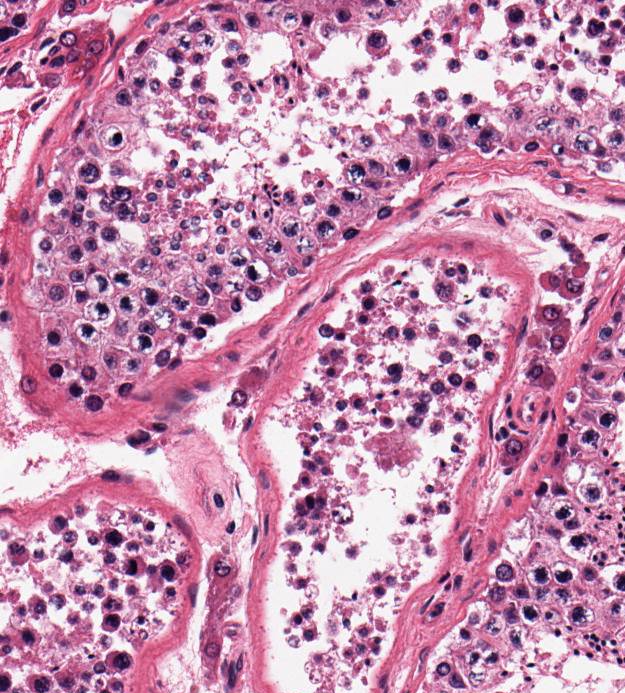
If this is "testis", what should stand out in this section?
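Section: testis. Several large rounded and curving tubules, cut in cross and oblique section, lie side by side and fill the field. Flattened spindle-shaped nuclei lie along the thick pink tubule walls.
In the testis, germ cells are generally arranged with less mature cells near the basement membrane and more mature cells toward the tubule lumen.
Here the tubules are packed with many rounded cells with round, dark-staining nuclei. Upper-left tubule: many cells show clear or pale cytoplasm around a round central nucleus.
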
